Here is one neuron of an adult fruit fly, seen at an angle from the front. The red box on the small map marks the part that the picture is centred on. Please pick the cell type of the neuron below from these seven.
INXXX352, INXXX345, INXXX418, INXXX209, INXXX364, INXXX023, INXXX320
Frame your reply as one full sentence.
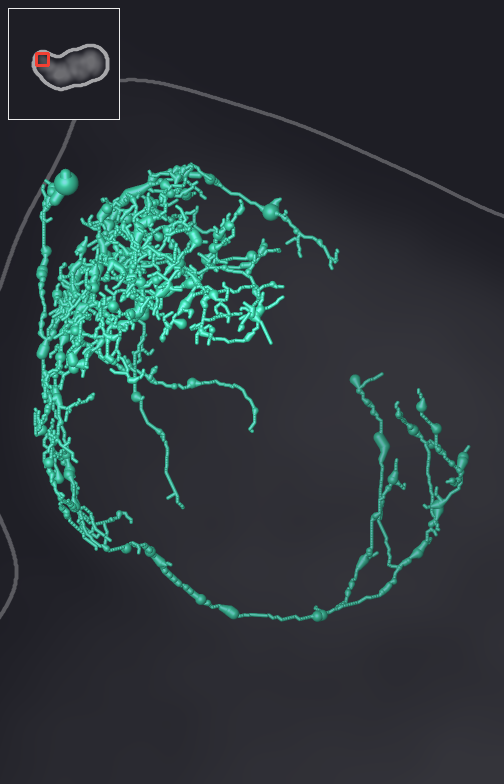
This neuron is typed as INXXX352.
